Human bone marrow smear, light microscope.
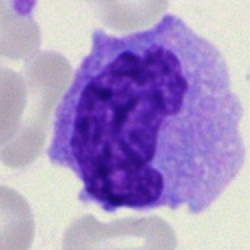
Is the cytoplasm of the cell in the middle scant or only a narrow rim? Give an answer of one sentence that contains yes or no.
No, what surrounds the nucleus is a broad area of cytoplasm.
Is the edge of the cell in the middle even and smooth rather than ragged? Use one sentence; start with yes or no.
No, the cell does not have a smooth edge, since its outline is rough.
